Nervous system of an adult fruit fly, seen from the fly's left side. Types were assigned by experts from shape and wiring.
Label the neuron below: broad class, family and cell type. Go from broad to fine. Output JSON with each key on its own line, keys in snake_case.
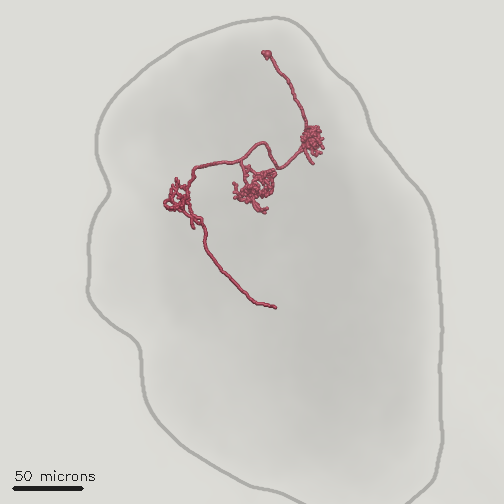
{
 "broad_class": "central-brain intrinsic neuron",
 "family": "class CX",
 "cell_type": "PFL1"
}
